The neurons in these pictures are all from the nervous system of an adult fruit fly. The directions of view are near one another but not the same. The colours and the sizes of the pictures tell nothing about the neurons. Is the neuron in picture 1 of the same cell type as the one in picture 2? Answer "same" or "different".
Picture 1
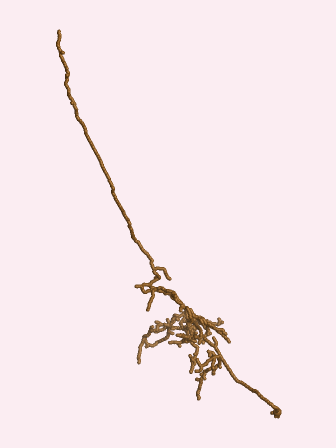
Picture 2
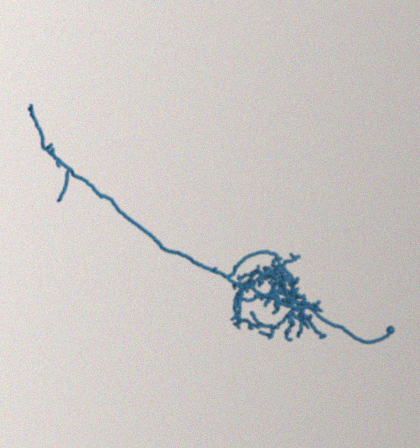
different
